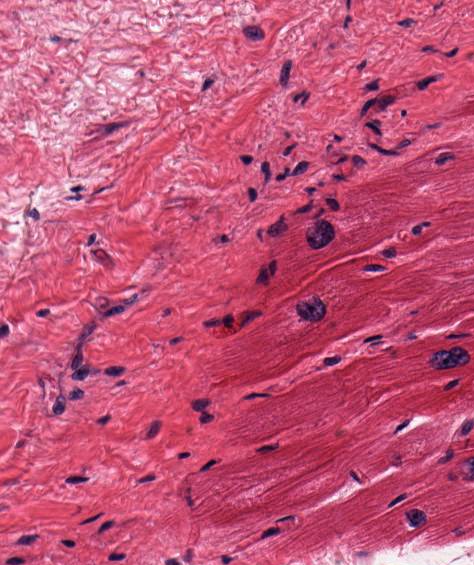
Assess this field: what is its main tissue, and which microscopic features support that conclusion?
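That's myocardium, mostly: muscle fibres fill the right and lower parts, with pale, wavy connective tissue in the upper left. What settles it is that the nuclei sit centrally in the fibres, not at their edges.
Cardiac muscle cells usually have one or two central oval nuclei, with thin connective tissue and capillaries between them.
You'll also see slender, elongated dark nuclei in the narrow gaps between fibres, and no fat cells anywhere.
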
